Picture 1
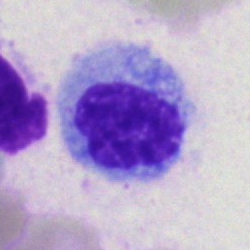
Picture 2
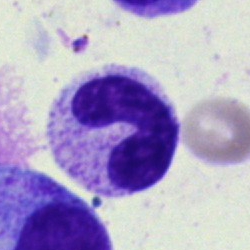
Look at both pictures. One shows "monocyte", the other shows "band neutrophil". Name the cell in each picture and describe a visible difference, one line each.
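Picture 1 shows a monocyte: No distinct granules are seen in the cytoplasm.
Picture 2 shows a band neutrophil: Fine pinkish-purple granules are scattered throughout the cytoplasm.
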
